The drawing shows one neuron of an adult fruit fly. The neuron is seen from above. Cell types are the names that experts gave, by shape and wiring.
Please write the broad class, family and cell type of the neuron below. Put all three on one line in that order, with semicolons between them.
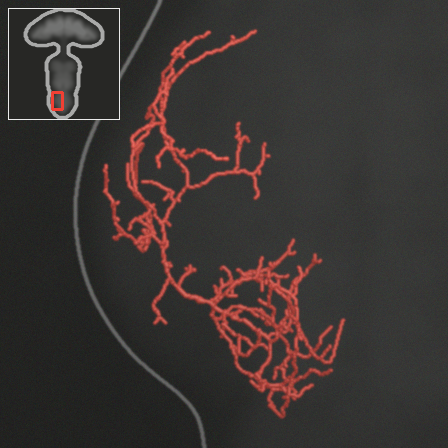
nerve-cord intrinsic neuron; hemilineage 16B; IN16B108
